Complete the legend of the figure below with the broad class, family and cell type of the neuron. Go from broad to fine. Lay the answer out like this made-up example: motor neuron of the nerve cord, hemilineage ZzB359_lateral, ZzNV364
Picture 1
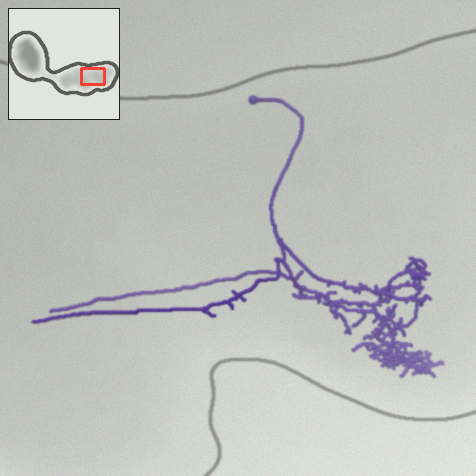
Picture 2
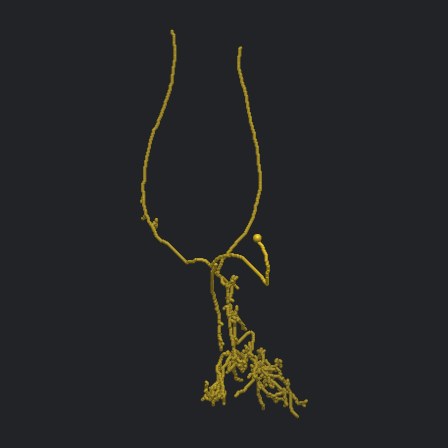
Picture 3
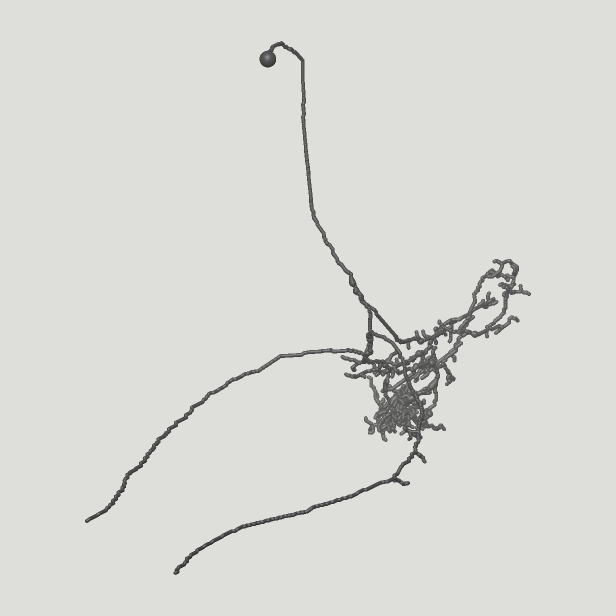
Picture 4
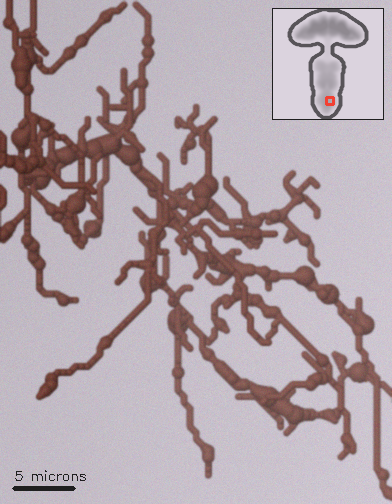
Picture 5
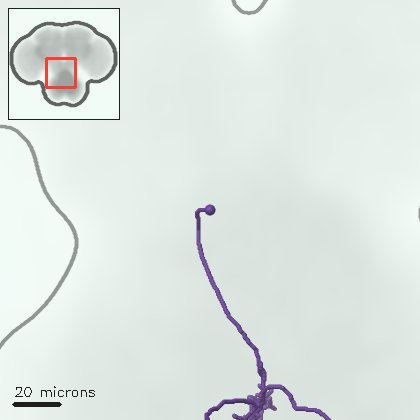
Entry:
nerve-cord intrinsic neuron, hemilineage 23B, IN23B084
